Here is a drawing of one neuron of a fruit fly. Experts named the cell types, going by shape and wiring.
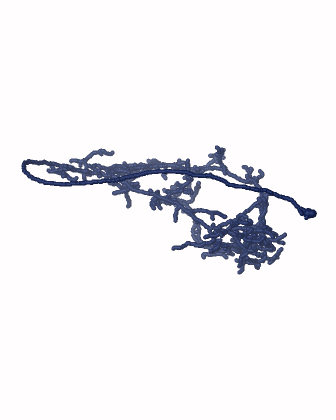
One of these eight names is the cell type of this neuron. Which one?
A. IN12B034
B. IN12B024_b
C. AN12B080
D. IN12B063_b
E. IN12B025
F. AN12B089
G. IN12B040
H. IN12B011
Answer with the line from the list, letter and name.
E. IN12B025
